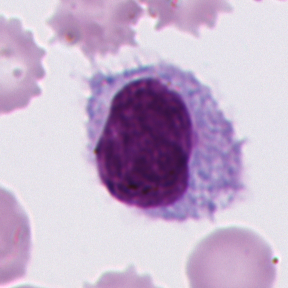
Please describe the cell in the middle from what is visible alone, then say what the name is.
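The border of the cell is ragged and carries many fine hair-like projections. Its cytoplasm forms its broadest rim on the right side and has a fine mottled texture without distinct coarse granules. Throughout the nucleus the chromatin is dark purple and fairly dense. The cell is a hairy cell.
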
